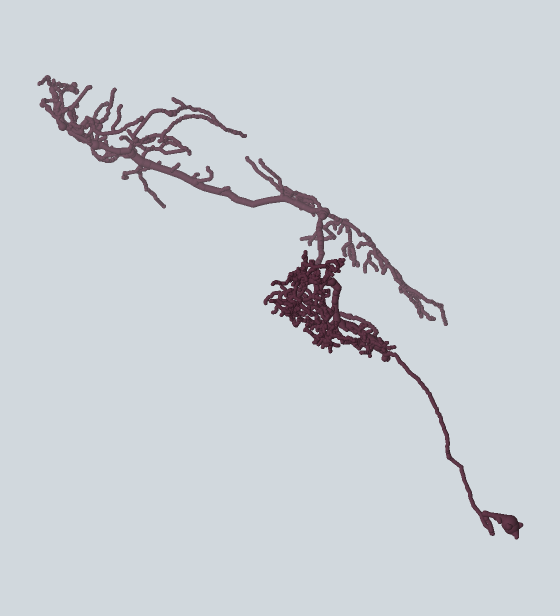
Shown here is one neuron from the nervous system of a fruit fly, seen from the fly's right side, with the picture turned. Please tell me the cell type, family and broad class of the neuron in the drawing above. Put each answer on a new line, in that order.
V1
hemilineage DM1_posterior
visual centrifugal neuron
